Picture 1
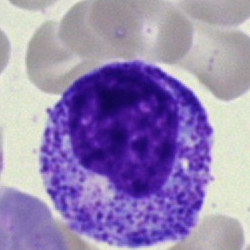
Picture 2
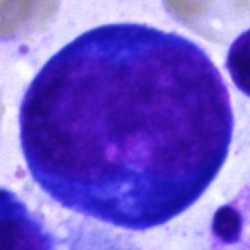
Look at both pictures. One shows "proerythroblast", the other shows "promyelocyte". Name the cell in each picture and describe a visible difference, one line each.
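The cell in picture 1 is a promyelocyte. Numerous dark purple granules fill the cytoplasm.
The cell in picture 2 is a proerythroblast. No granules are visible in the cell.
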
